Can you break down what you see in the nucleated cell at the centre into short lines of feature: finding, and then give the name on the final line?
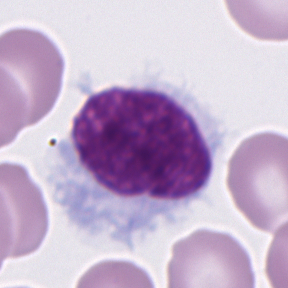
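Border: fringed all round with many fine, hair-like cytoplasmic projections
Cytoplasm: pale blue, no vacuoles in it
Nucleus: just one unlobed mass
Name: hairy cell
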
